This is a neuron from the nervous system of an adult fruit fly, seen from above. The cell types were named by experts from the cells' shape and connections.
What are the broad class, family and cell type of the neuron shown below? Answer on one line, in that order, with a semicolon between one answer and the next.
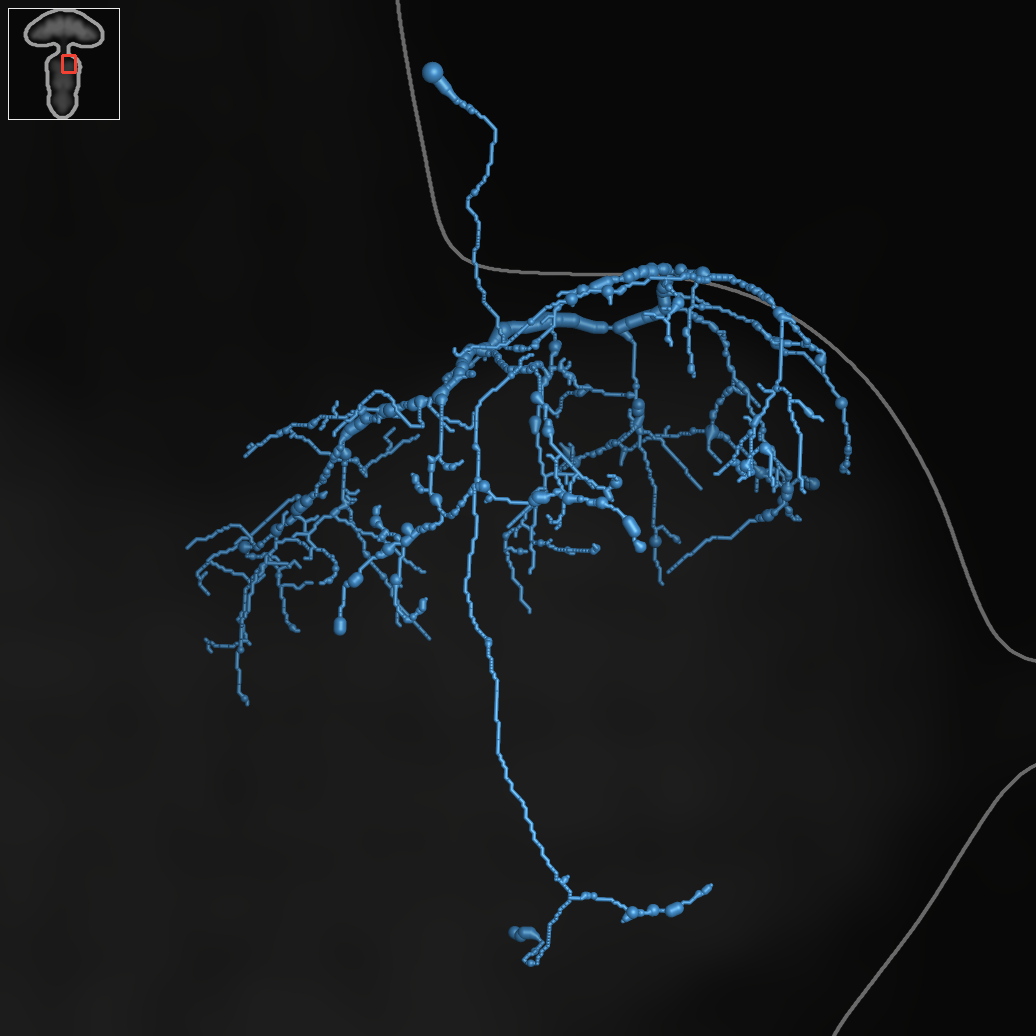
nerve-cord intrinsic neuron; hemilineage 16B; IN16B075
